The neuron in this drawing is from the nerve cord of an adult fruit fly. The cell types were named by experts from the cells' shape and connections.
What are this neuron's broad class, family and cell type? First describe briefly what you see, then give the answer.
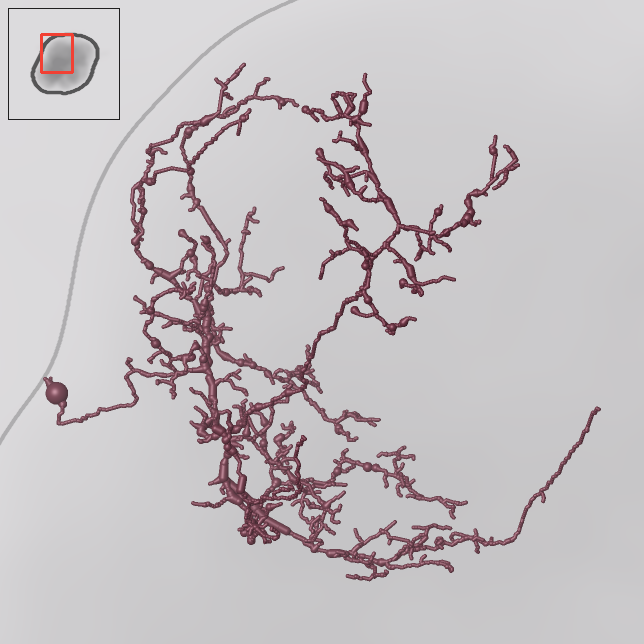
The picture shows more than a hundred branch ends. In this view it is about as wide as it is tall. It is a nerve-cord intrinsic neuron. The family is hemilineage 20A.22A. Its cell type is IN20A.22A008.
